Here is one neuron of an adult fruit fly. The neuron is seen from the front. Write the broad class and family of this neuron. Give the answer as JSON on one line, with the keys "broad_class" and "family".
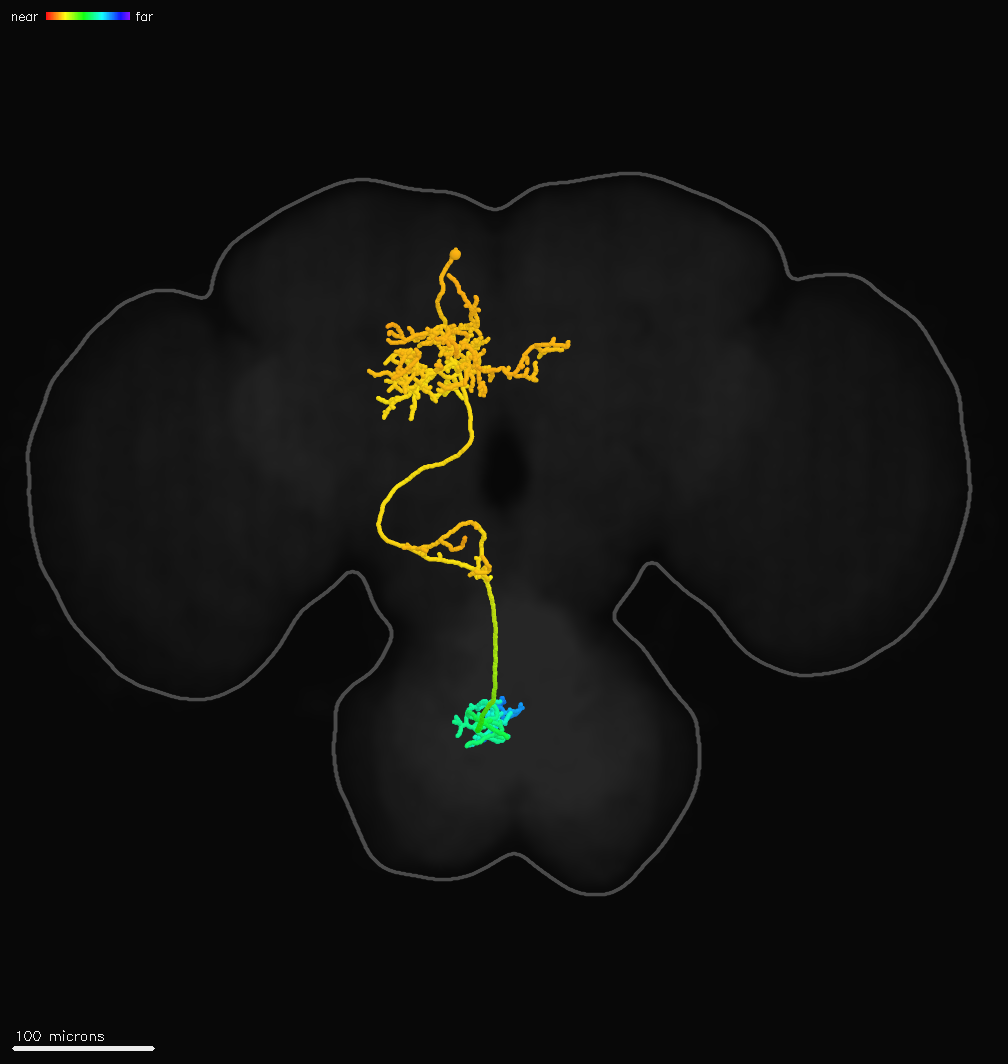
{"broad_class": "descending neuron", "family": "DNpe"}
